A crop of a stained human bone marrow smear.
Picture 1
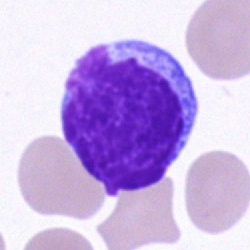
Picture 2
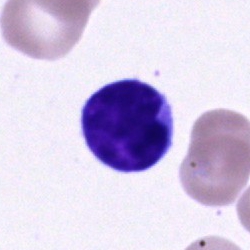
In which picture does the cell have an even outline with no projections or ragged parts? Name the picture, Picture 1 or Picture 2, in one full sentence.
The smooth outline belongs to the cell in picture 2.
